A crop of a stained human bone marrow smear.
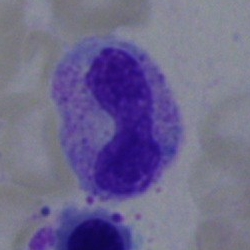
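Band neutrophil in a stained bone marrow smear, the cell in the middle. Its outline is oval, longer from top to bottom than from side to side. The nucleus lies toward the right side of the cell and is bent like a kidney, its indentation facing left. No nucleoli are visible.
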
